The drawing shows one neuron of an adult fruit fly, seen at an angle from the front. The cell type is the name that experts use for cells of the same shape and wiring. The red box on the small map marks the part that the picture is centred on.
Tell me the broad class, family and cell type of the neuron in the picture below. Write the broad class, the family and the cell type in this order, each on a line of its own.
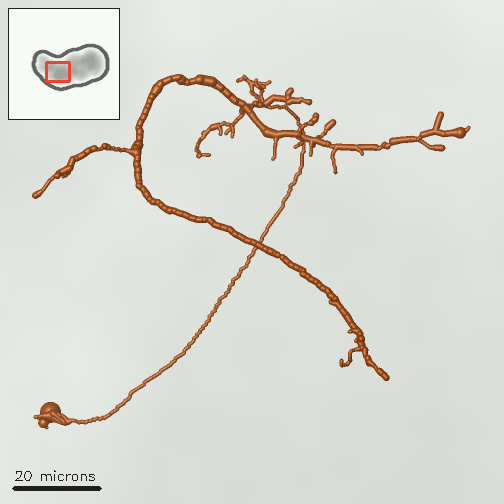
nerve-cord intrinsic neuron
hemilineage 06A
IN06A022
